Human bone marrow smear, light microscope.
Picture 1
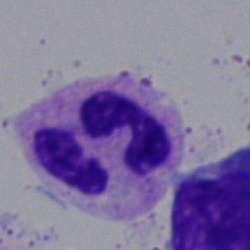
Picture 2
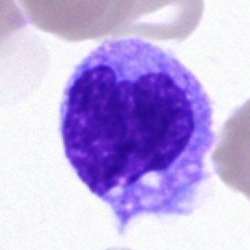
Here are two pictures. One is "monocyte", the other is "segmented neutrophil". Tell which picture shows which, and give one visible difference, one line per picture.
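Picture 1 is a segmented neutrophil. The cytoplasm is abundant and pale pinkish-lilac.
Picture 2 is a monocyte. The nucleus fills most of the cell.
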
